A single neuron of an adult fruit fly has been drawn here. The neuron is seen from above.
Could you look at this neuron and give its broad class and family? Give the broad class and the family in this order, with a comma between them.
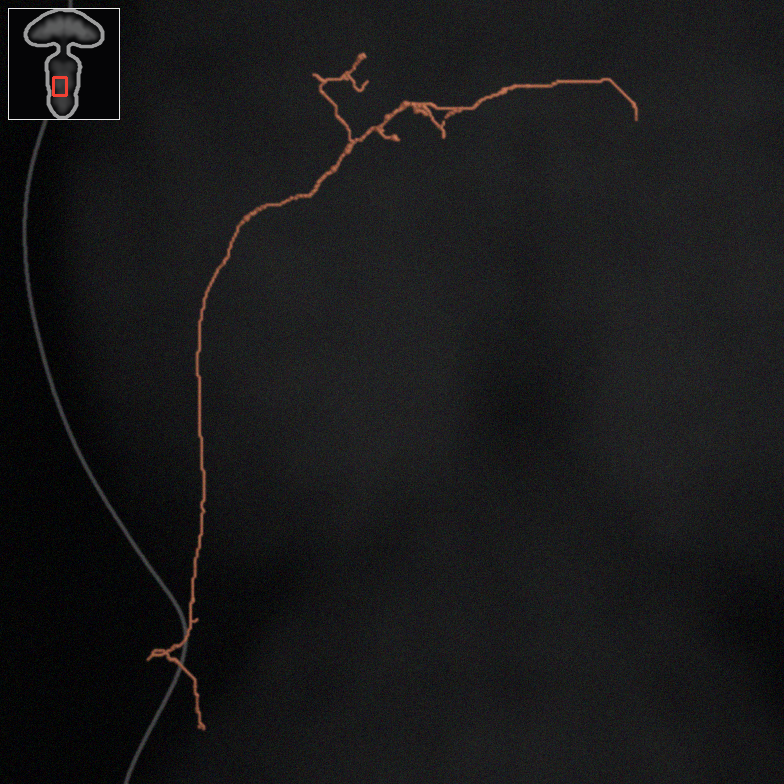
sensory neuron entering the nerve cord, class mechanosensory tactile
